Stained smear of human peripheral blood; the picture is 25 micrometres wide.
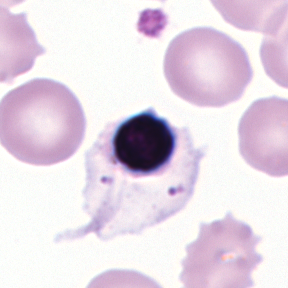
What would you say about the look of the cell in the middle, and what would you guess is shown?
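Have a look at the nucleus, sitting up in the top part of the cell; the cytoplasm covers far more area than it does. Below the nucleus there are a few small dark purple dots in the cytoplasm, and the outline is irregular, tapering off into an extension at the lower left. That's a normoblast.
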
